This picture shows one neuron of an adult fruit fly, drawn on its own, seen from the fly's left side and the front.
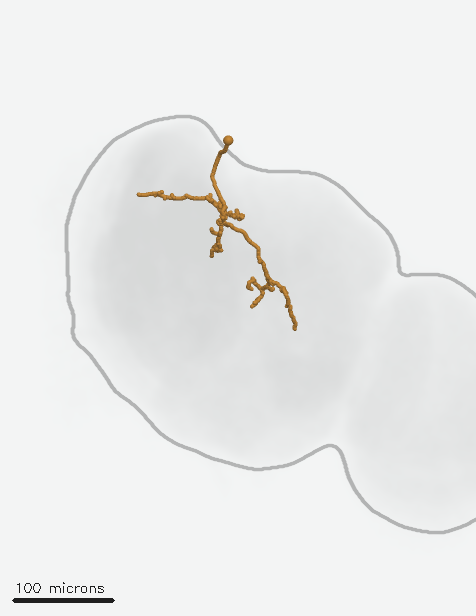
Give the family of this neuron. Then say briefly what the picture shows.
The family is hemilineage CLp1. This is a central-brain intrinsic neuron. The cell body is at the top of the picture. From top to bottom in the picture it spans about 190 microns.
